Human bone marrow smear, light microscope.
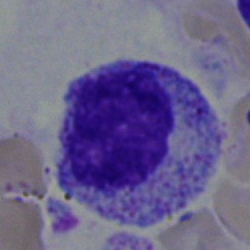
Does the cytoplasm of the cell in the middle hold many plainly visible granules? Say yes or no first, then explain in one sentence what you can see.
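Yes. Many fine purple granules are scattered through the cytoplasm.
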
